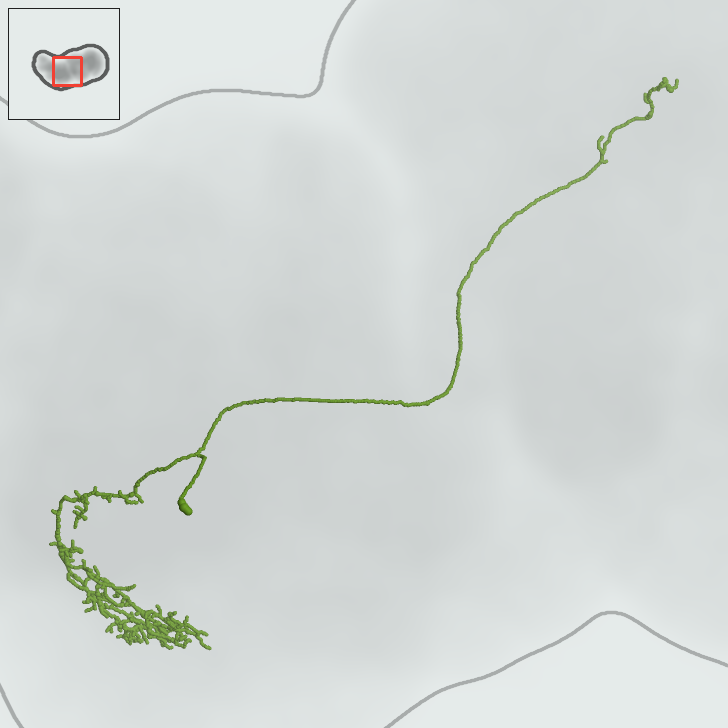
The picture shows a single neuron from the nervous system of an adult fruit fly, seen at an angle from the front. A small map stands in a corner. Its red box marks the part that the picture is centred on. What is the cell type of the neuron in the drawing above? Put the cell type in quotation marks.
"MeVP6"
